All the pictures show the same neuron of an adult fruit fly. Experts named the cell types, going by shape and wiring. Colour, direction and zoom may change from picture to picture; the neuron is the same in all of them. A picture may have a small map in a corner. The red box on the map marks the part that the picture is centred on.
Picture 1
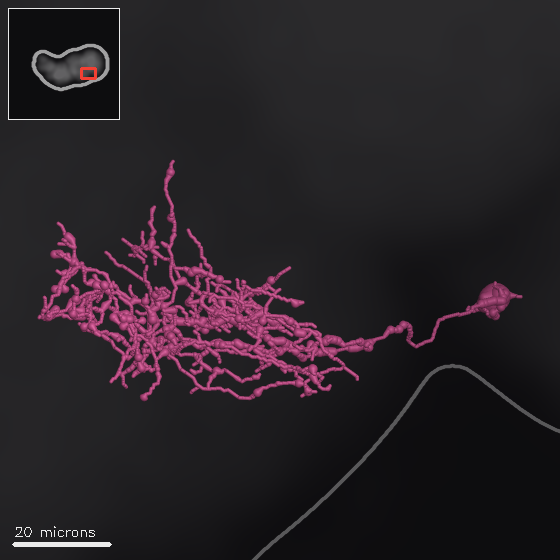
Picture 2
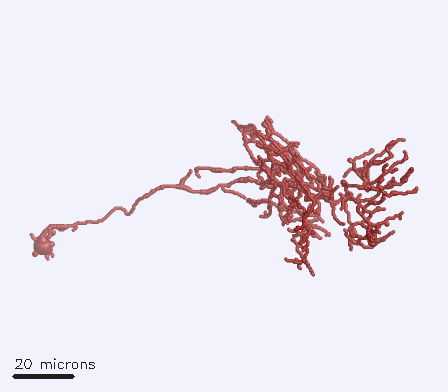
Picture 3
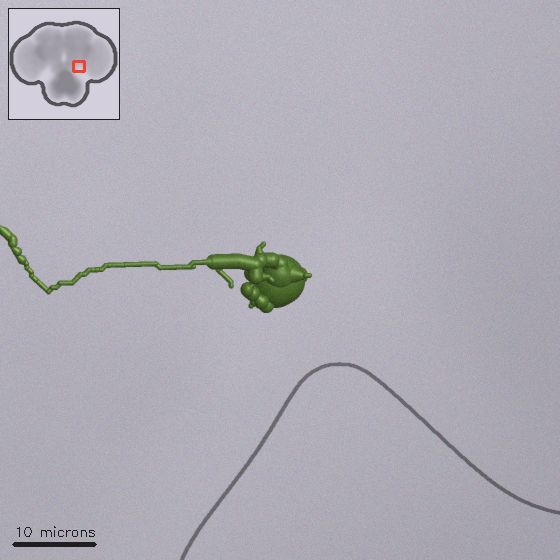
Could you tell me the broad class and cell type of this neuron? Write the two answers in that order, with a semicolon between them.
central-brain intrinsic neuron; GNG070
